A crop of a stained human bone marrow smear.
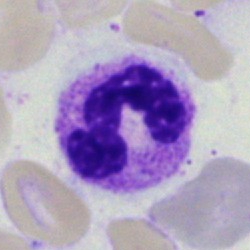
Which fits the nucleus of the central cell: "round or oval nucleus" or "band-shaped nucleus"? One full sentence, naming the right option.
Within this cell, the nucleus runs as one curved band without separate lobes.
